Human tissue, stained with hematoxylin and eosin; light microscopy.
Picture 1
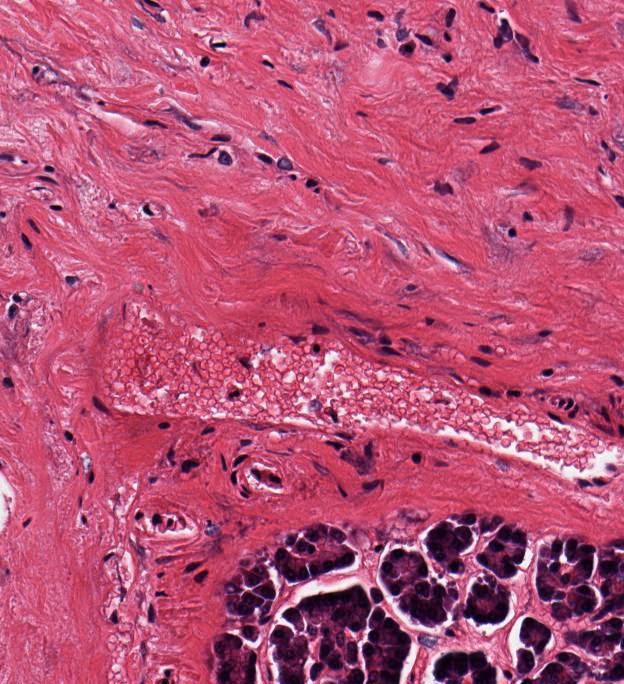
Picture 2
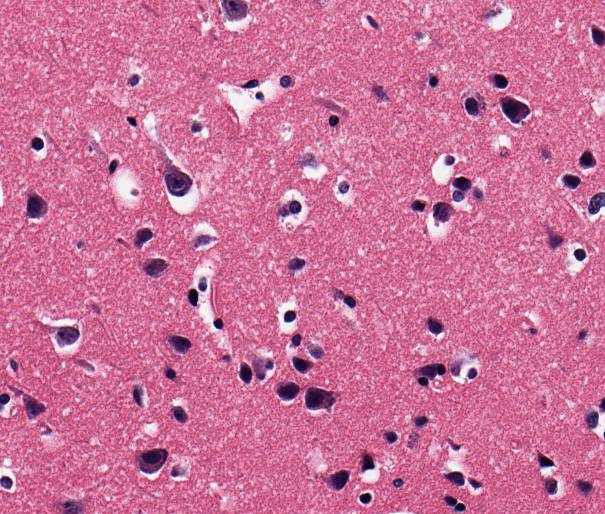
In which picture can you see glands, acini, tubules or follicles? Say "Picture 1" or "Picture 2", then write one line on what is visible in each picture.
Picture 1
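Picture 1: The glandular acini in the bottom right have deeply basophilic, dark purple cytoplasm.
Picture 2: No epithelium, glands or fat cells are present anywhere in the field.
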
